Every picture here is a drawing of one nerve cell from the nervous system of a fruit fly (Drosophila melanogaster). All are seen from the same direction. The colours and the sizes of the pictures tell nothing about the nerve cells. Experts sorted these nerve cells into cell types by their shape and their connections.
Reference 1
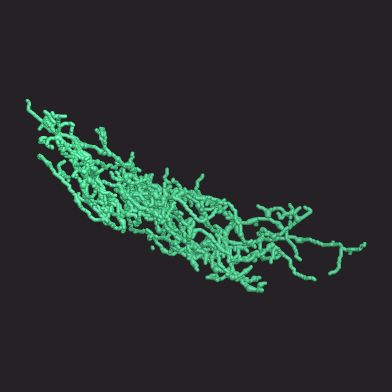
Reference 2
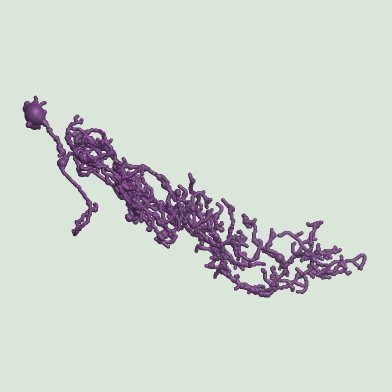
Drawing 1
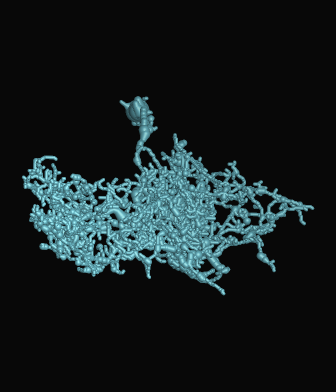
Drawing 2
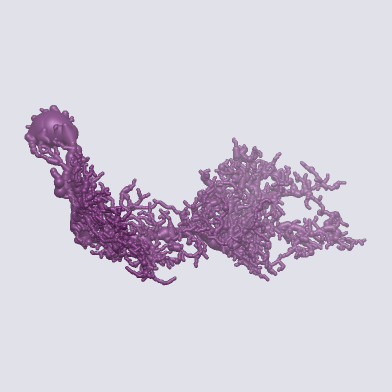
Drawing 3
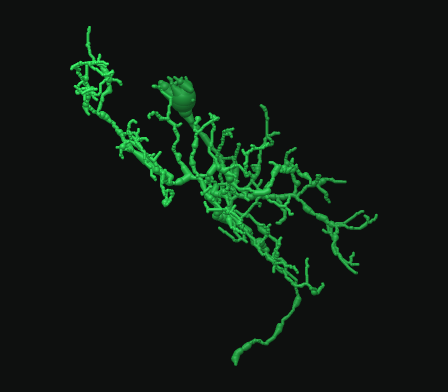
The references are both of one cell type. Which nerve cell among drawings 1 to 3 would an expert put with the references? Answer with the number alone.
1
